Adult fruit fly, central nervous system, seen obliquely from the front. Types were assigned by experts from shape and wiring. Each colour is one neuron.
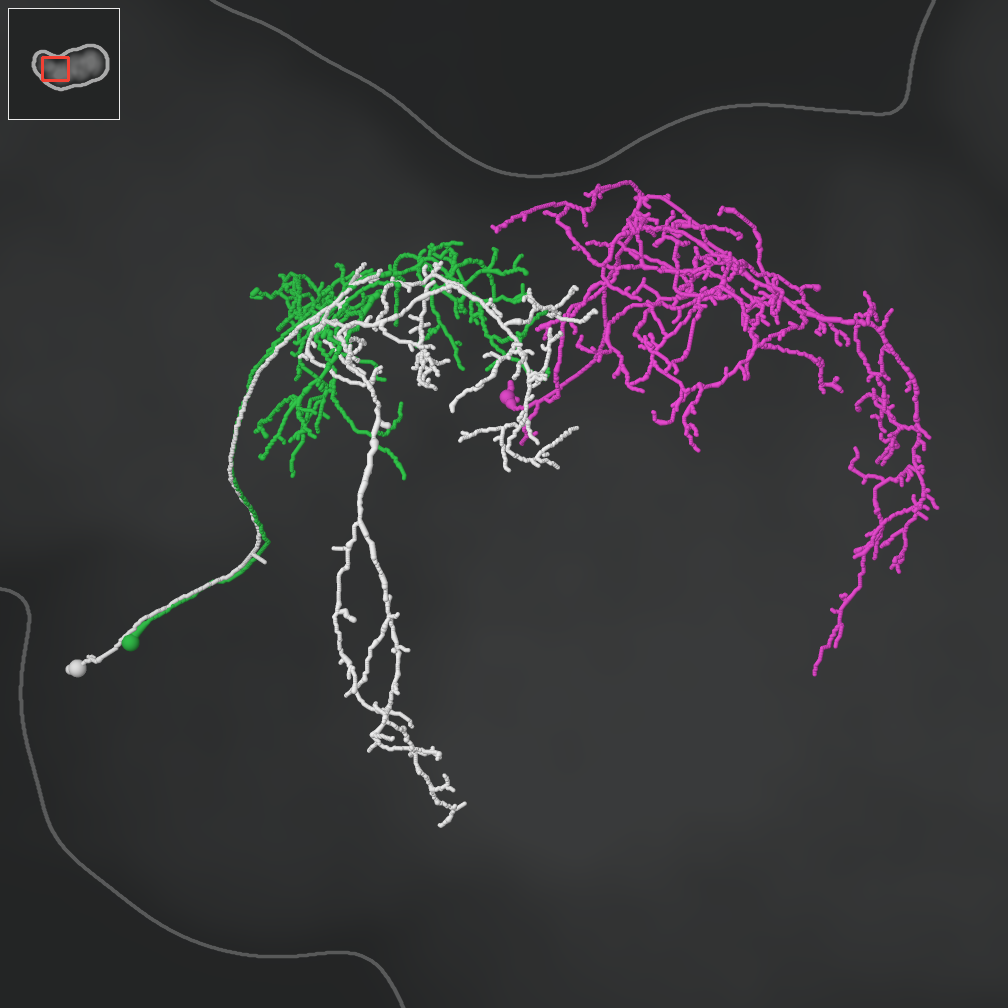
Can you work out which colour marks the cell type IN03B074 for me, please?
green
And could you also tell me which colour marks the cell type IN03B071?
white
